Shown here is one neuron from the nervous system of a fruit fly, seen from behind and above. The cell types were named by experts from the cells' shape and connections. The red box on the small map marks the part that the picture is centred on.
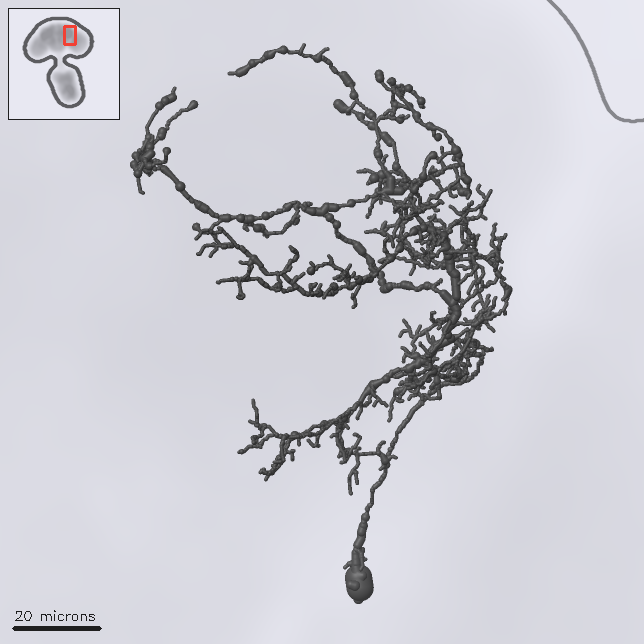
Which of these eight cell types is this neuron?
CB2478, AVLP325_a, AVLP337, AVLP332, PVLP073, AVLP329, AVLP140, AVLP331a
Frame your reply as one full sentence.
To this neuron applies the cell type name AVLP331a.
